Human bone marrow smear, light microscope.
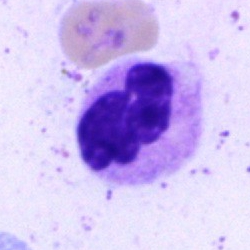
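Segmented neutrophil, the cell in the middle of this stained bone marrow smear. Its nucleus is over toward the left, so there's more cytoplasm on the right. You'll see the chromatin is dense and dark purple. The cytoplasm, a pale lilac, makes a moderate rim around the nucleus.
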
